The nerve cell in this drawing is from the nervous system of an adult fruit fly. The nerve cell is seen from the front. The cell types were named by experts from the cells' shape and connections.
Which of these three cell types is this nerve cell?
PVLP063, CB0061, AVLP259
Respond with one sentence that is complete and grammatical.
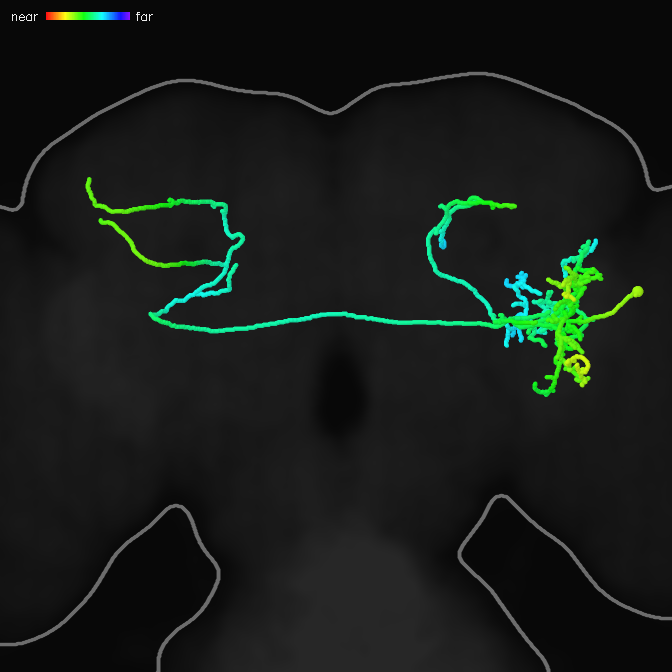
It is PVLP063 that names the cell type of this nerve cell.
